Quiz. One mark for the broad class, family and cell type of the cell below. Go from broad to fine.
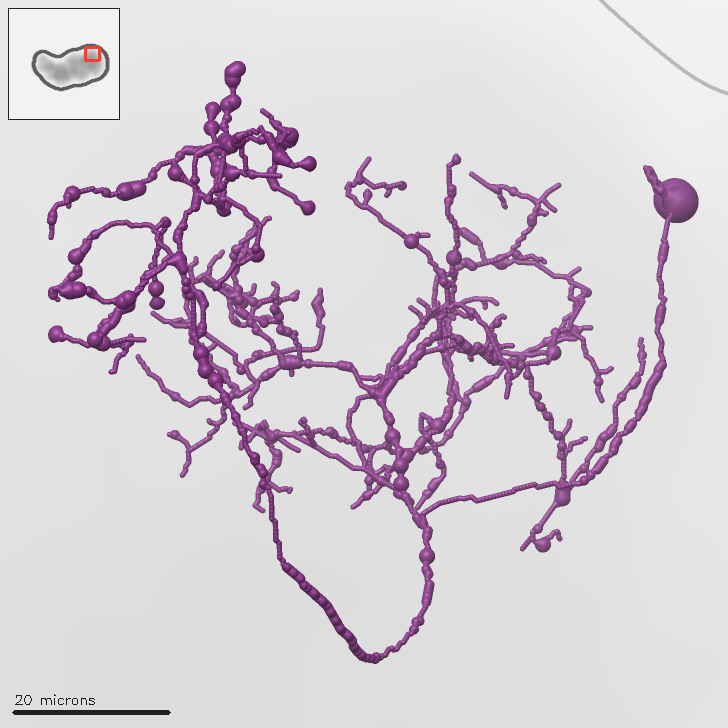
central-brain intrinsic neuron; hemilineage SLPal1; LHAD1f1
